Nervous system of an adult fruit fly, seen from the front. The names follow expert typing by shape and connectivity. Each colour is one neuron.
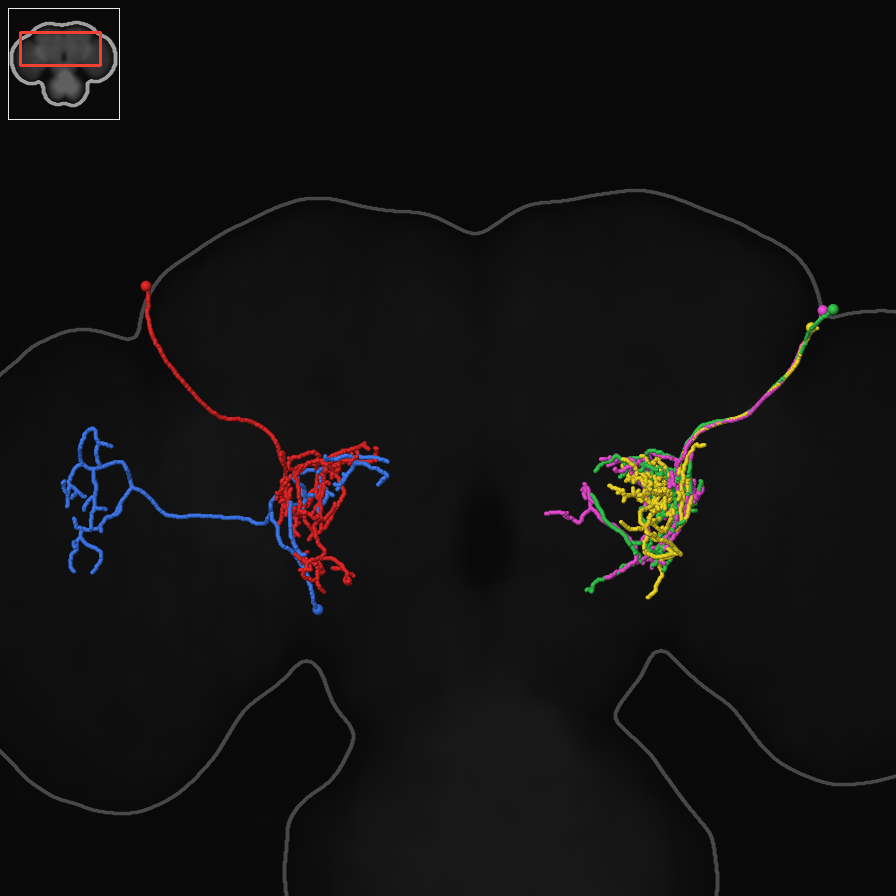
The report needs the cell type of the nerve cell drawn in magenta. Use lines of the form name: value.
cell type: PLP101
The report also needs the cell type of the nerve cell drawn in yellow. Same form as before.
cell type: CB3734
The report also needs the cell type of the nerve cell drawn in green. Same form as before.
cell type: PLP100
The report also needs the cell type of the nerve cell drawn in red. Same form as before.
cell type: PLP103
